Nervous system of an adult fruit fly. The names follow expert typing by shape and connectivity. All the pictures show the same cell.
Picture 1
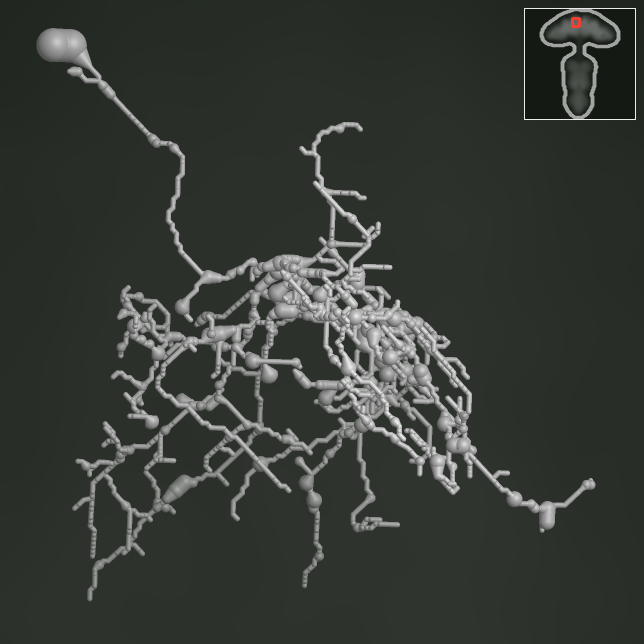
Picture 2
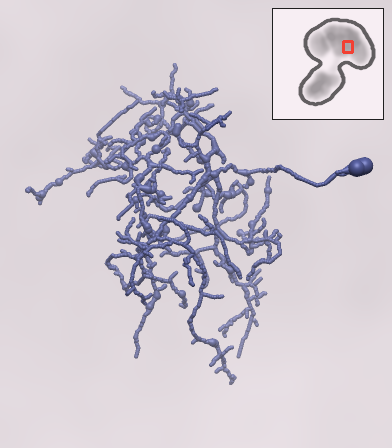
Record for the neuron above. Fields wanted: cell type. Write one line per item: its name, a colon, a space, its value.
cell type: GNG273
